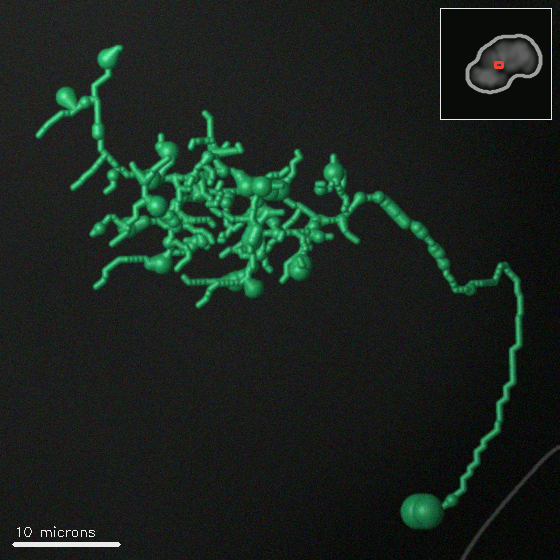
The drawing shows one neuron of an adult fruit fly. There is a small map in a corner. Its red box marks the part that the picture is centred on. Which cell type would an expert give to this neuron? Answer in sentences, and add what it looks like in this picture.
Its cell type is LoVP13. It is a visual projection neuron. The cell body can be seen at the lower right of the picture. By the scale bar it is about 45 microns wide in this view. Dozens of branch ends can be seen.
